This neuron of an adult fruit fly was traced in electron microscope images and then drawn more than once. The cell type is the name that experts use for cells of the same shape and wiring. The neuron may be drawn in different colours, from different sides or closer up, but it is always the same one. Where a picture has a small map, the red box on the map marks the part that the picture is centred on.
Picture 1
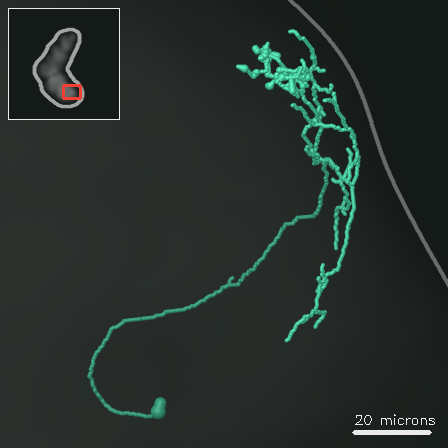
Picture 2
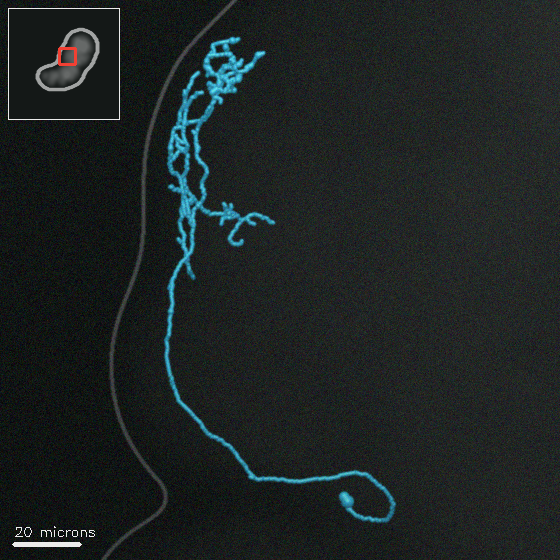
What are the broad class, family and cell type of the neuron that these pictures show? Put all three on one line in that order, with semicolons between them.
central-brain intrinsic neuron; hemilineage LHa3; CB1595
